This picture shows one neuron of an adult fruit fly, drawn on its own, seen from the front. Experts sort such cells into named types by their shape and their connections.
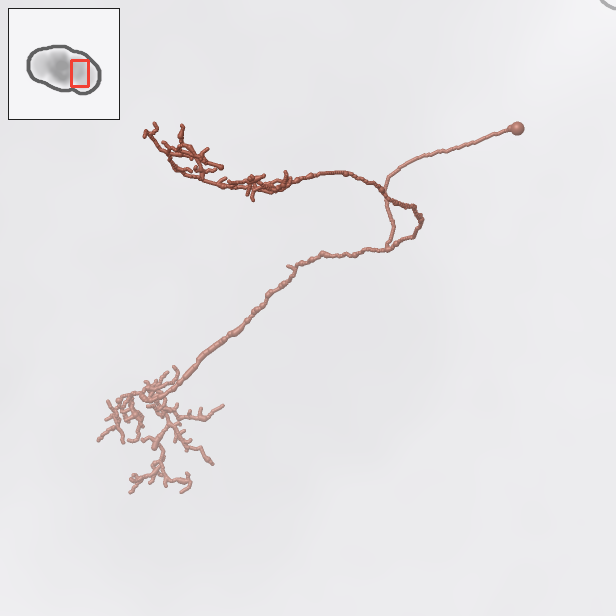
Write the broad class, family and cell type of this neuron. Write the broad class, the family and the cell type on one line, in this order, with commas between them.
visual projection neuron, hemilineage VPNd2, LC10d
